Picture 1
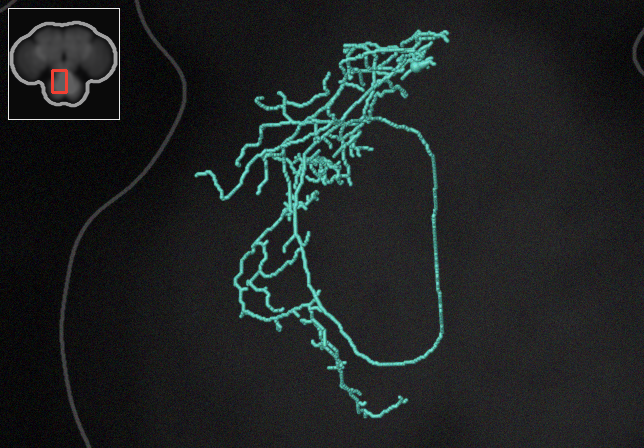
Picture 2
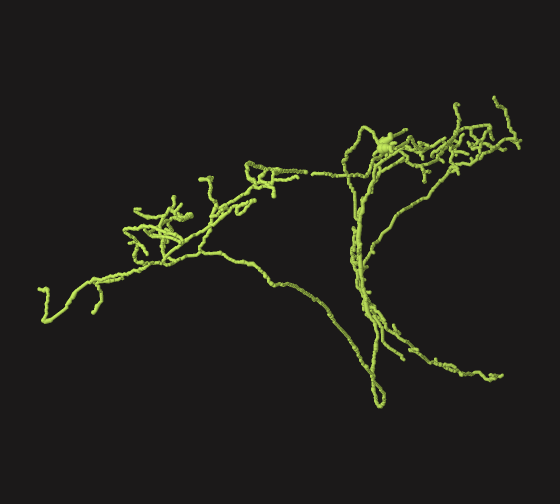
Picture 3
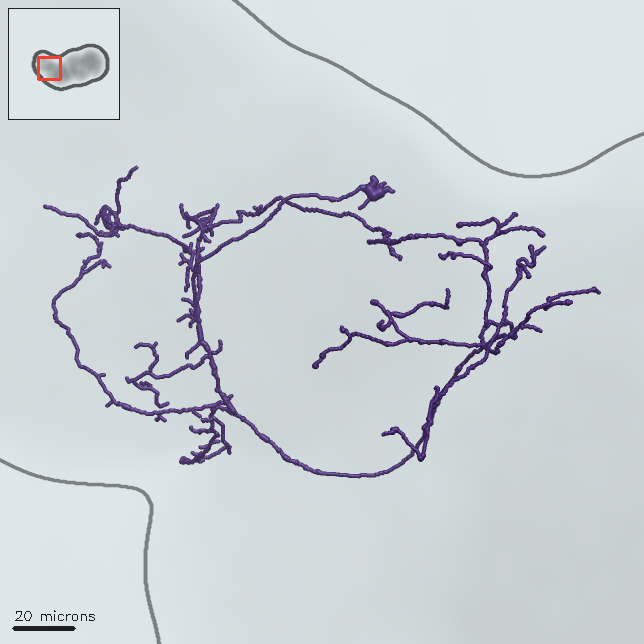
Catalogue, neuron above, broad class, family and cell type: nerve-cord intrinsic neuron; hemilineage 17A; IN17A074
